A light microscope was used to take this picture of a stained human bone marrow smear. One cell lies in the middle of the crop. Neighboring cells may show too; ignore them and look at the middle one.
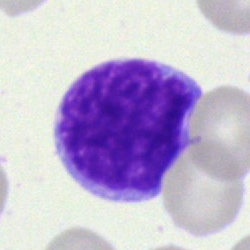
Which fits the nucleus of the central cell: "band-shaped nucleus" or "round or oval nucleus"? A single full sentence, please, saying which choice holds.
The nucleus of this cell is one compact round or oval mass.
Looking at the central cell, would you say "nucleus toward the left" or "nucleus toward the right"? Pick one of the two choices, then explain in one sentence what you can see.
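Nucleus toward the right. The cytoplasm is a scant rim that is widest along the lower left of the cell.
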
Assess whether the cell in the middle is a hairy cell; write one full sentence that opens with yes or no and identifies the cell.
No, rather than a hairy cell, the central cell is a blast.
